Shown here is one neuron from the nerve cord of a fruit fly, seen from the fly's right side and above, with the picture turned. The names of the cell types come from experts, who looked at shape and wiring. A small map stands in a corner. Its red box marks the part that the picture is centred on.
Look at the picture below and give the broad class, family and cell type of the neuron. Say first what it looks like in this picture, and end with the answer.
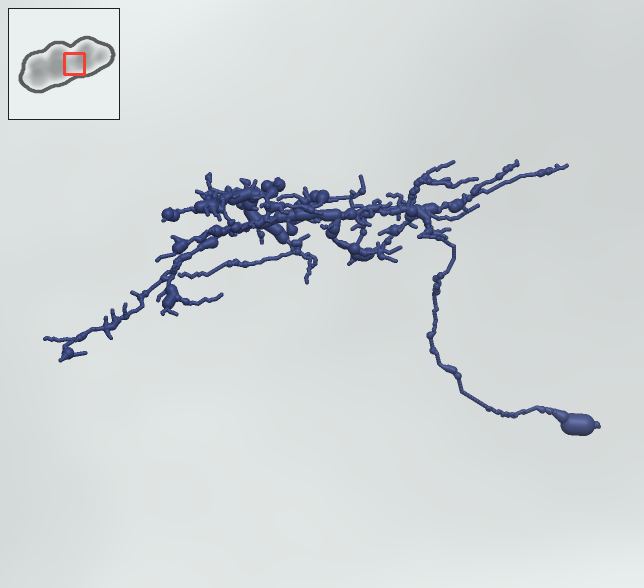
The picture shows dozens of branch ends. As drawn here it is wider than it is tall. This is a nerve-cord intrinsic neuron. Its family is hemilineage 09A. The cell type is IN09A086.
